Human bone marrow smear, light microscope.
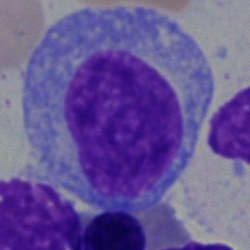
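Blast, central cell. Outline round to slightly oval; no distinct surface projections or blebs. Cytoplasm finely speckled blue, without pink or purple granules. No clear vacuoles.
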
